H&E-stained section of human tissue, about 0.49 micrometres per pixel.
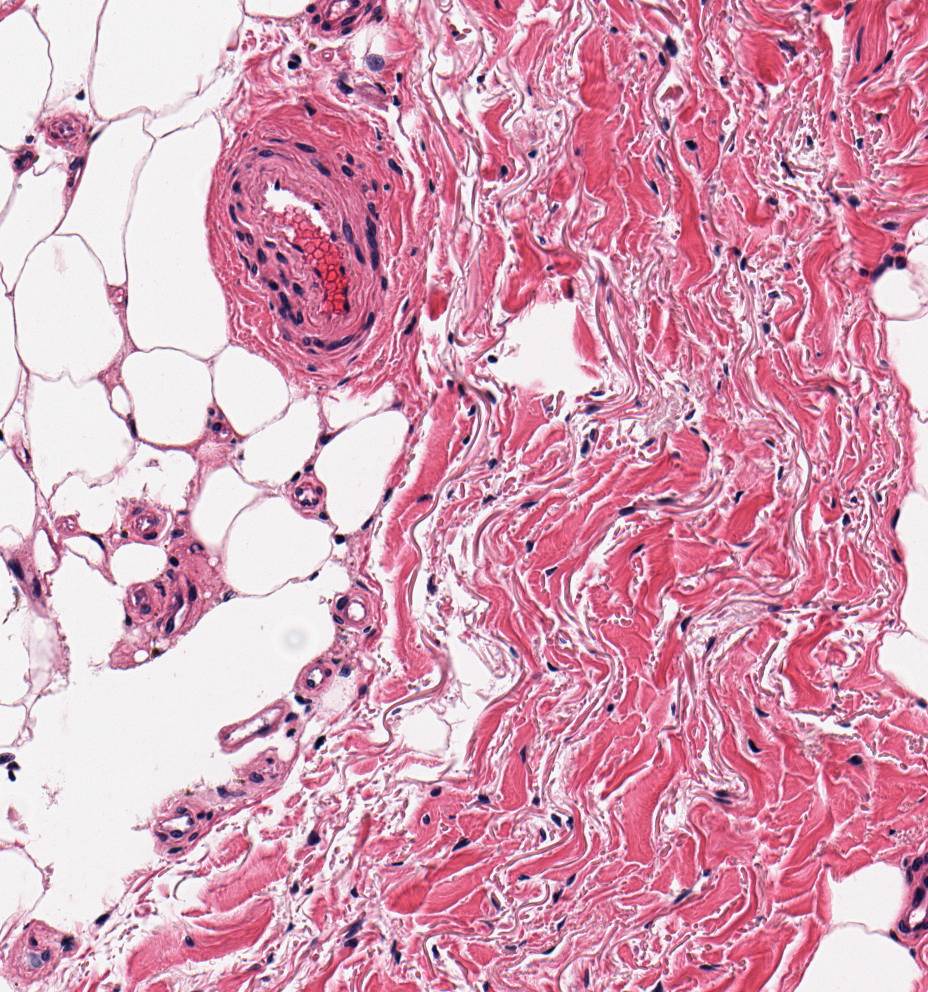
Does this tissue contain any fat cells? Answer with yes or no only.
Yes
